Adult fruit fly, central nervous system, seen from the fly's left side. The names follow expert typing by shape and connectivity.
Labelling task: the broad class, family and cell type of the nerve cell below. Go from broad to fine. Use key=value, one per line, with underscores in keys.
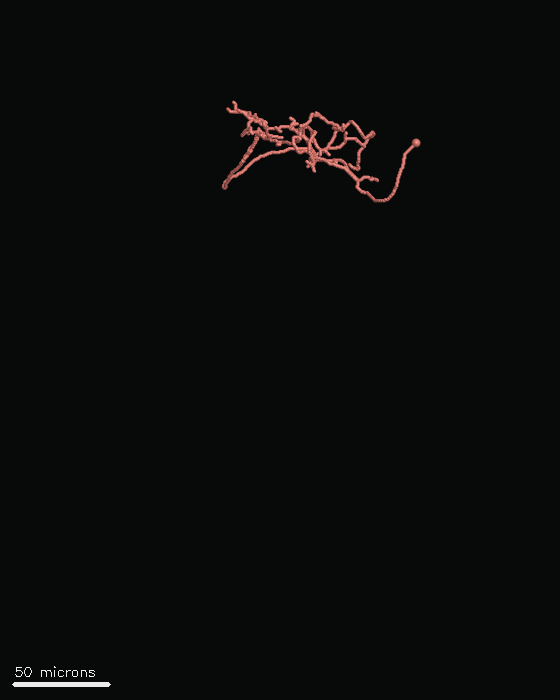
broad_class=central-brain intrinsic neuron
family=hemilineage DM3_dorso_medial
cell_type=SMP521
